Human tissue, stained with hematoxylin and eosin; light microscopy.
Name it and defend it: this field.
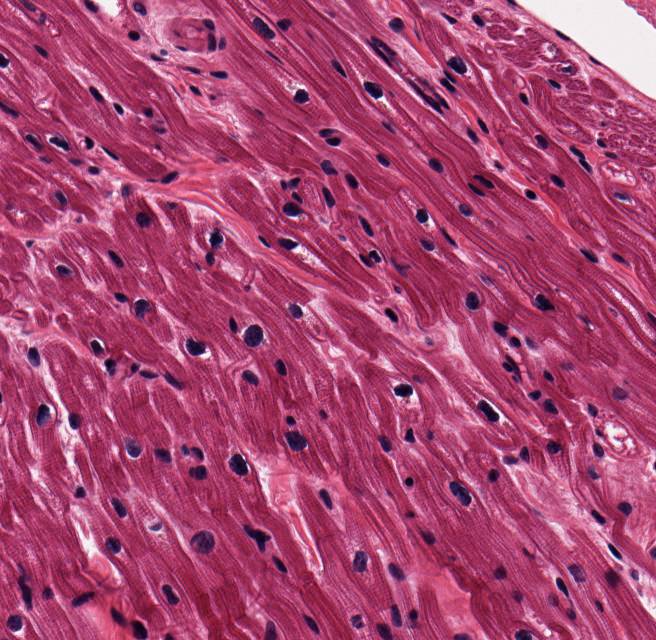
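This is myocardium. Closely packed muscle fibres fill almost the whole field, running diagonally from upper left to lower right, and they branch and merge with their neighbours. Their nuclei sit centrally, and some show a small pale clear zone at their ends.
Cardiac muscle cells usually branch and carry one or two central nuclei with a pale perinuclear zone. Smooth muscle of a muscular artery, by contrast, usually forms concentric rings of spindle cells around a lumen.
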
